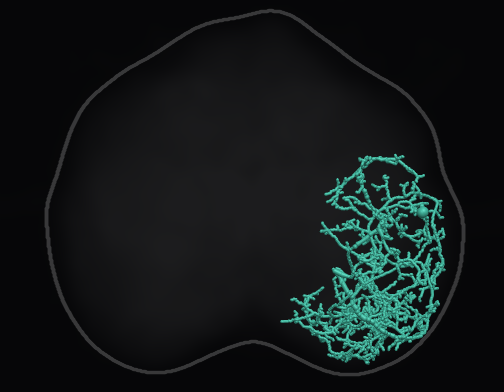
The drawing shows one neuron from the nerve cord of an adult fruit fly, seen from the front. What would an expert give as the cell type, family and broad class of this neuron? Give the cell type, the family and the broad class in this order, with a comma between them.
IN09A004, hemilineage 09A, nerve-cord intrinsic neuron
